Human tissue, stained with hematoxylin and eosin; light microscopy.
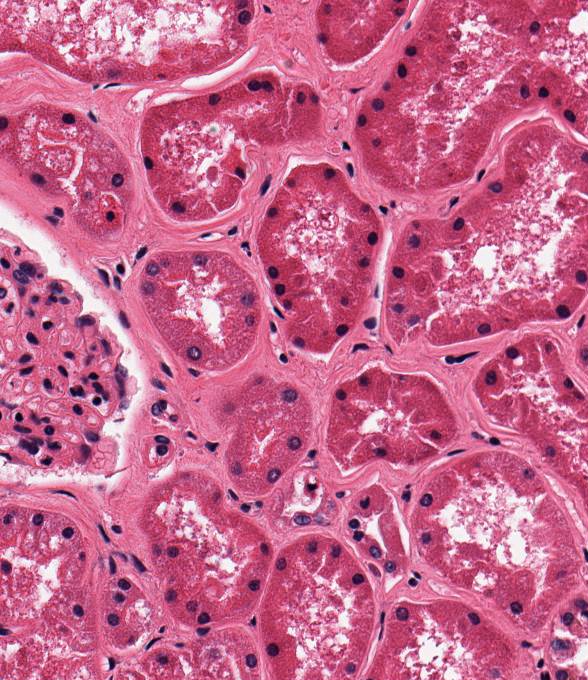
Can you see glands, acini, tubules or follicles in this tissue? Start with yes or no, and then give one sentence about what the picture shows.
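Yes. Most of the field is filled with closely packed tubules cut in round to oval cross-section.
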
